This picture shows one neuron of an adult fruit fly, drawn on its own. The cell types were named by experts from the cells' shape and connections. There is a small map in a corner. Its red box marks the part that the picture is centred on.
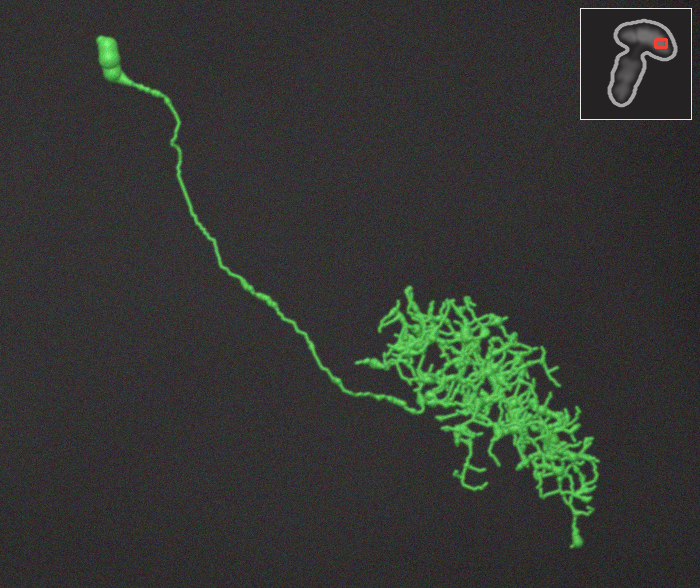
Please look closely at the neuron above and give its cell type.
Pm5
